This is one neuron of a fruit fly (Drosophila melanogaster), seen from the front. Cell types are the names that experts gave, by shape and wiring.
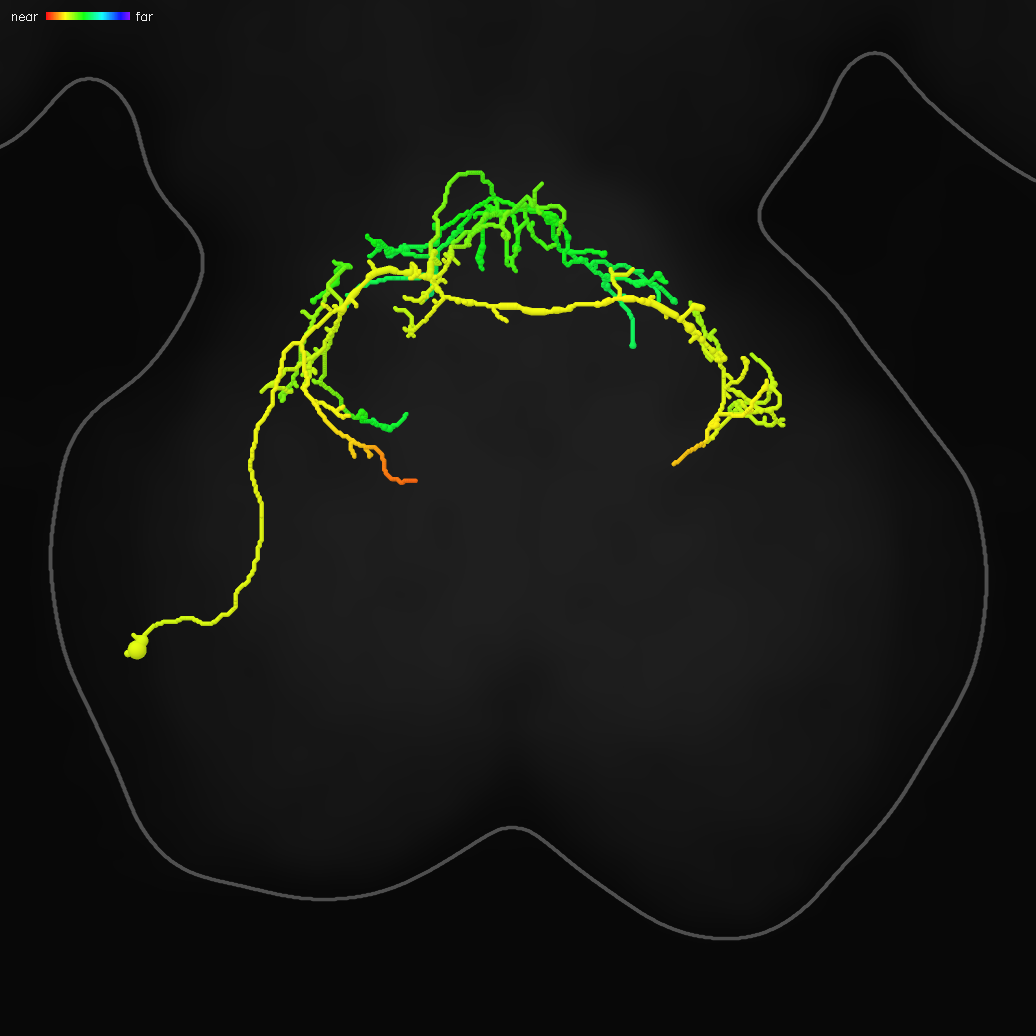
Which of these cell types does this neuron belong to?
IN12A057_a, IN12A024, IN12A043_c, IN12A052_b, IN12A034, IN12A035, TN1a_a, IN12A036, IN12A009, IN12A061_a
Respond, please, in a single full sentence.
The cell type that this neuron has is IN12A043_c.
